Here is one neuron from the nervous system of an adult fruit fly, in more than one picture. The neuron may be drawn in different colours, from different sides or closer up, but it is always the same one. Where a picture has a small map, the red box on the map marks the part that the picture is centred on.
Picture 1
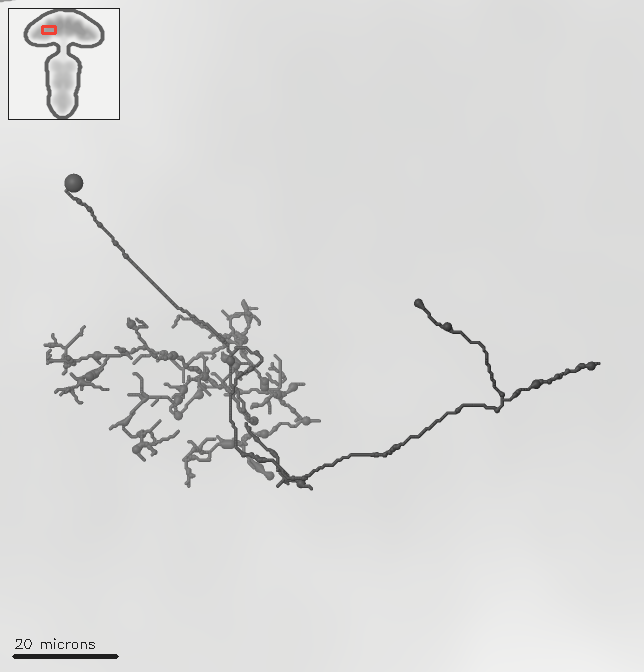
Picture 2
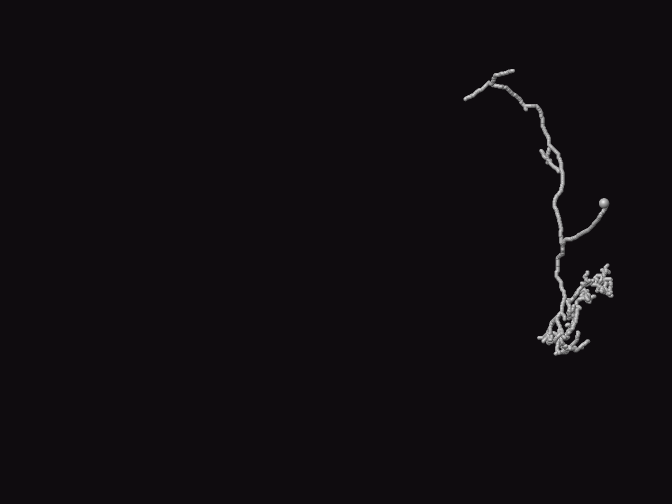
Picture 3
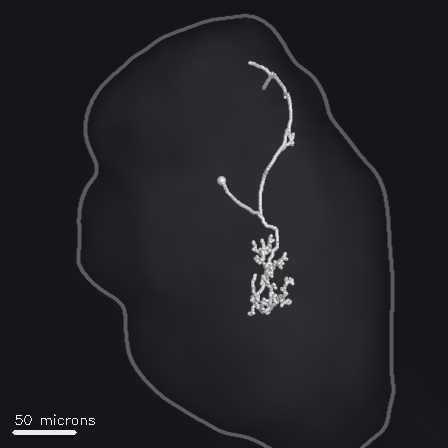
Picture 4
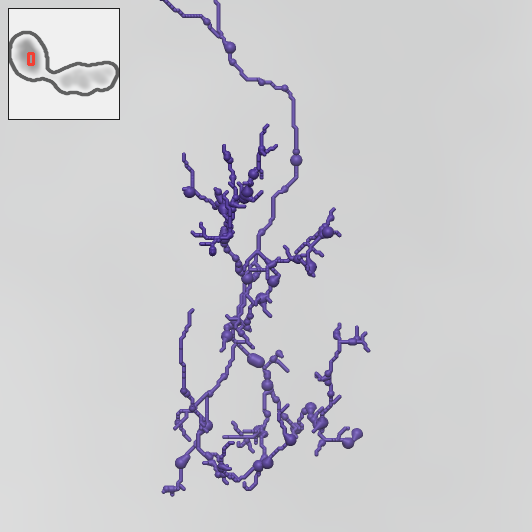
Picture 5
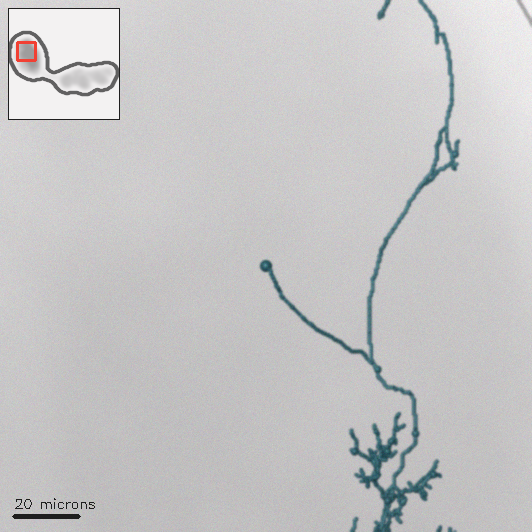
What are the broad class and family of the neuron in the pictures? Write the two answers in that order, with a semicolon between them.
visual projection neuron; LoVP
